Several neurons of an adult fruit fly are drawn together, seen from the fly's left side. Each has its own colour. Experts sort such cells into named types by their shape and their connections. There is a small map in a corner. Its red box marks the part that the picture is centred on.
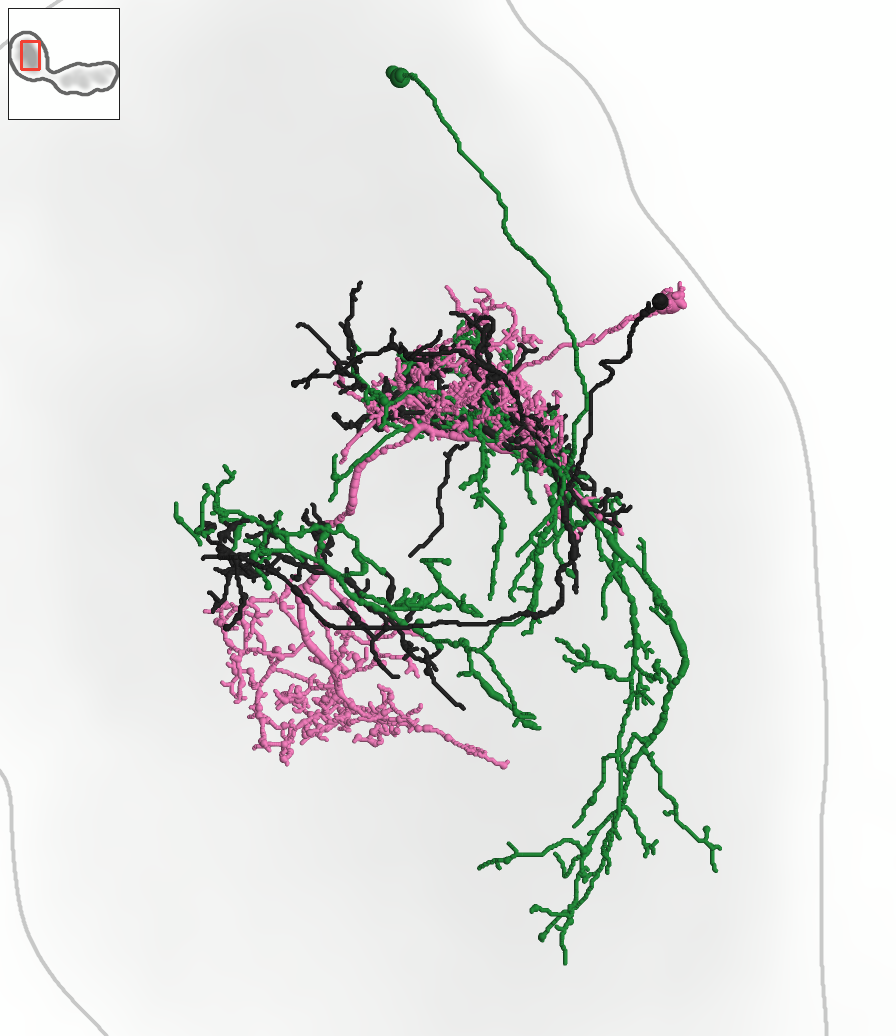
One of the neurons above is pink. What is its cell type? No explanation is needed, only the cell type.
IB061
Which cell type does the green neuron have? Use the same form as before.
PS187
